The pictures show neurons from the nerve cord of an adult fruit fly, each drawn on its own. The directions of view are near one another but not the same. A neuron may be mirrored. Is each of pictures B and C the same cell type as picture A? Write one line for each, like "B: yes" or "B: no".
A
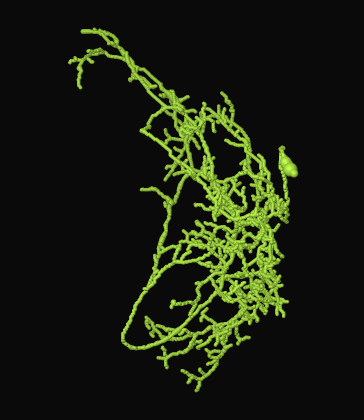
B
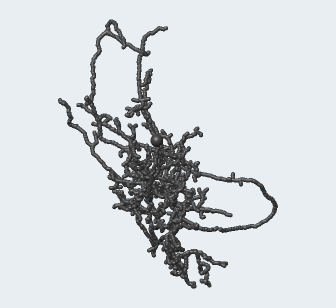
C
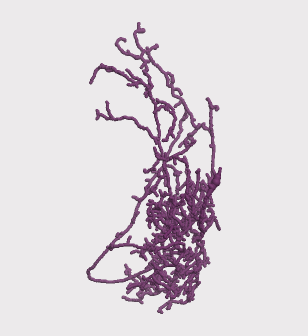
B: yes
C: yes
